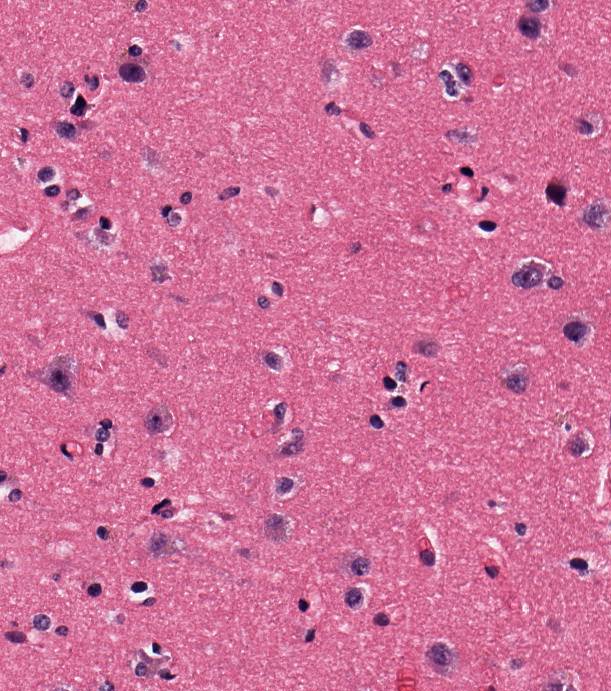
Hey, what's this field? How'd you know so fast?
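Shown here is cerebral cortex. The background is a finely granular, evenly pink matrix without organised layering of cells.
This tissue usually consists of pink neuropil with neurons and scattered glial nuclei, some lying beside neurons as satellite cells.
Many small, round, densely dark nuclei are present, several grouped closely around larger cells with pale nuclei. Cells lie singly and in small clusters across the whole field, which is therefore not cell-free.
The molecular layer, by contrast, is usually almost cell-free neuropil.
No epithelium, glands or fat cells are present.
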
